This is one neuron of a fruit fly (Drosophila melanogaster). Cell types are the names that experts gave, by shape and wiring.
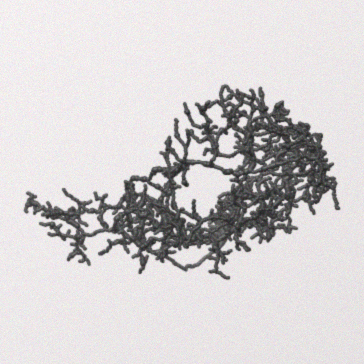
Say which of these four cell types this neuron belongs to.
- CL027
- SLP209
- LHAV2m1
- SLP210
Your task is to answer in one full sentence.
By type, the neuron is SLP209.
